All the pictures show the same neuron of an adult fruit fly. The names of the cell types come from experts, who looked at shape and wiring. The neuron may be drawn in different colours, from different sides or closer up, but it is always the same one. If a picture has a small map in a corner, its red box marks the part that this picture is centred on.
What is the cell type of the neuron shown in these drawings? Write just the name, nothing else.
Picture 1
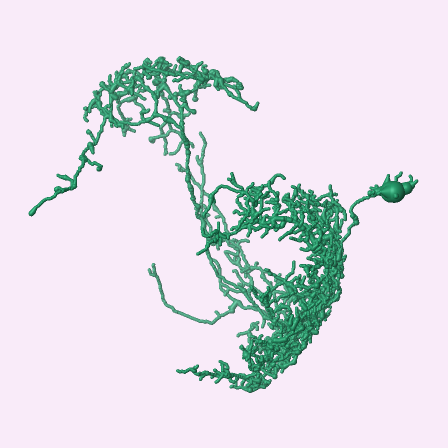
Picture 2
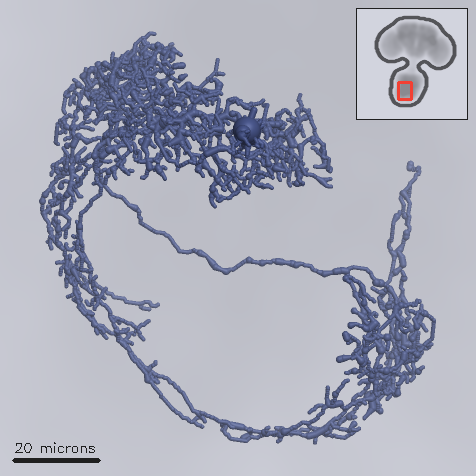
INXXX149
